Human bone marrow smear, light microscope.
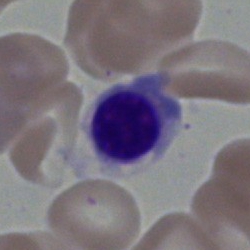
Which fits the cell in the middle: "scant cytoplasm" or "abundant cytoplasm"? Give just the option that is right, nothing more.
Scant cytoplasm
